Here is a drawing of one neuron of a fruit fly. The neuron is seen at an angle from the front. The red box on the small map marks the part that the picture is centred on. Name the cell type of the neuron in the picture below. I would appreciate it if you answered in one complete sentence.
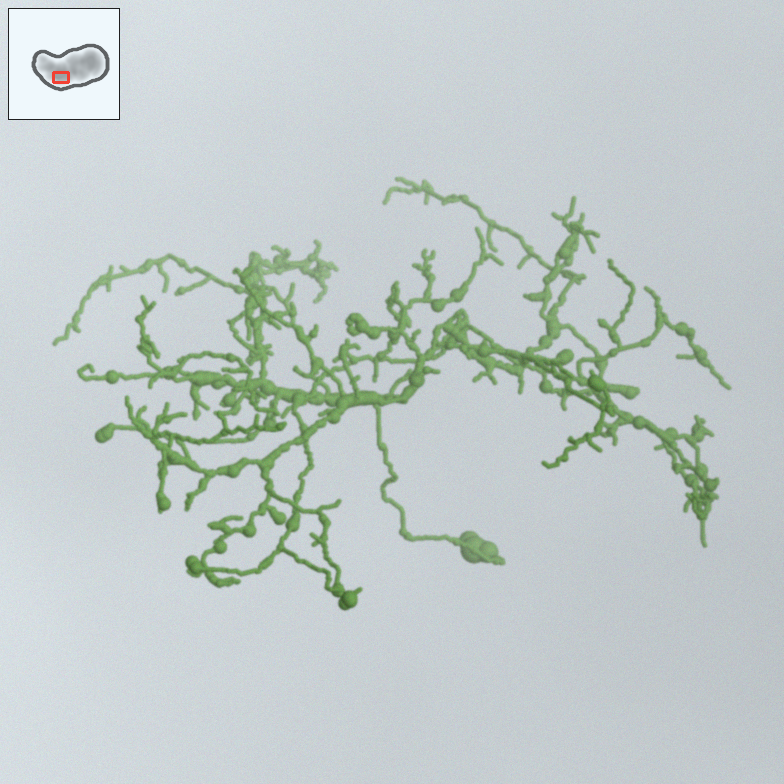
Within the cell type IN00A063 sits this neuron.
